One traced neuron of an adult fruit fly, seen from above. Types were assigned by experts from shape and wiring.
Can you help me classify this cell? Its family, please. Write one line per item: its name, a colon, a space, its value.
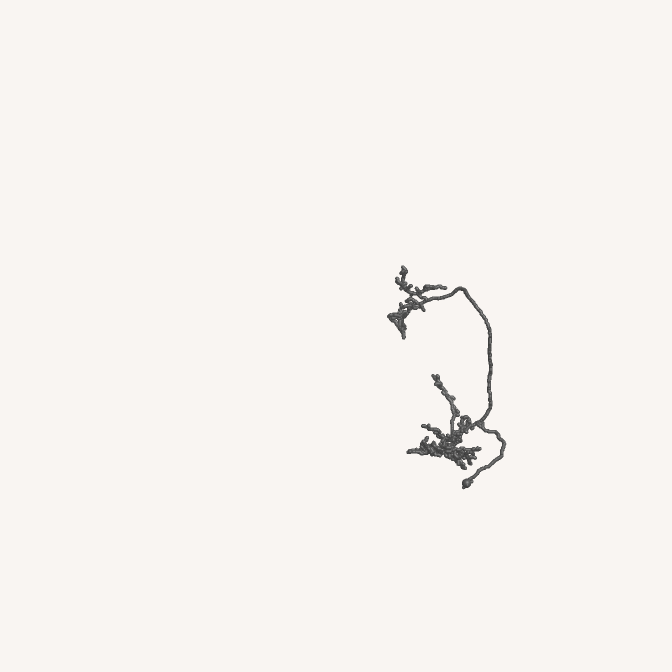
family: hemilineage VLPp&l1_posterior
